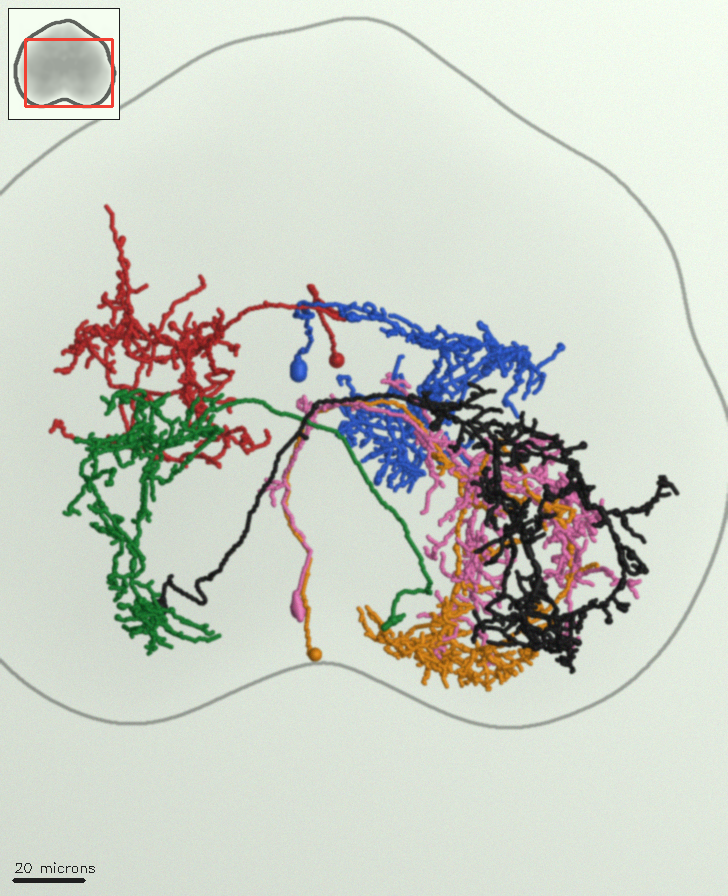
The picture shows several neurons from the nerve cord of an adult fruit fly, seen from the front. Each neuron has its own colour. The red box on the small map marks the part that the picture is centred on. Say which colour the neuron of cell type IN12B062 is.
green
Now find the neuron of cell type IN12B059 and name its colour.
orange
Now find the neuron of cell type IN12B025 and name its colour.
black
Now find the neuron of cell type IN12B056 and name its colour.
red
